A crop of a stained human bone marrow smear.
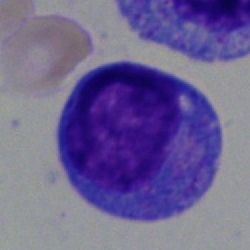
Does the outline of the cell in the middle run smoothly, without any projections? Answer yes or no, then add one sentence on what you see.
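Yes. The cell outline is smooth and roughly round.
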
